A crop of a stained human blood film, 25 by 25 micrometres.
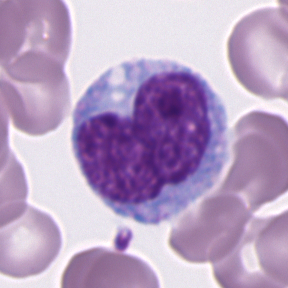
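Monocyte in a stained peripheral blood smear. First, the cell outline is roughly round; second, the cytoplasm is pale greyish-blue. Third, no coarse granules are seen in the cytoplasm, and fourth, the cell surface shows no long projections.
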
